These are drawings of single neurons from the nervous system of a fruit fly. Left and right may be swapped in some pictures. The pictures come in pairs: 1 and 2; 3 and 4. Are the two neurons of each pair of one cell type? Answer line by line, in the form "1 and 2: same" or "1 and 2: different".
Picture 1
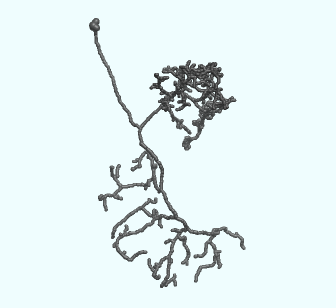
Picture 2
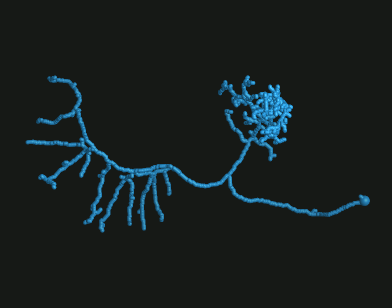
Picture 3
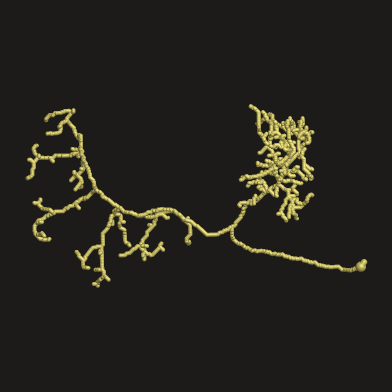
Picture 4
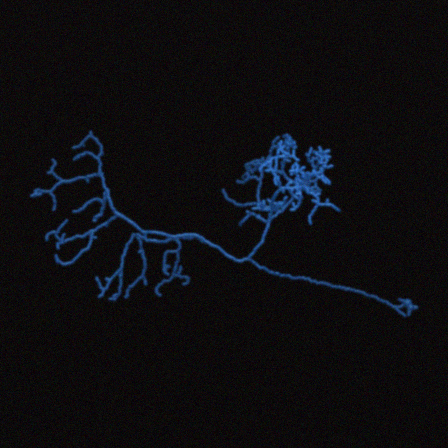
1 and 2: same
3 and 4: same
